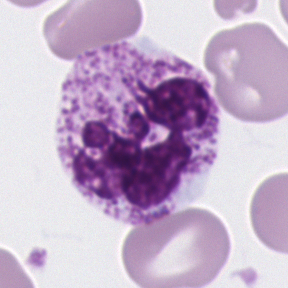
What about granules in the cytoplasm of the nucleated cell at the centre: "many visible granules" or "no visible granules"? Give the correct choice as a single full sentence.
The cytoplasm of the cell carries many visible granules.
